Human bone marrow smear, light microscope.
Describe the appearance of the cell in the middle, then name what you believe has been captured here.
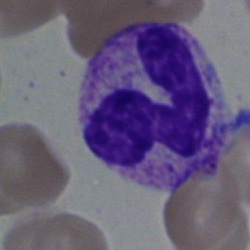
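Its outline is roughly round, I'd say. The chromatin looks dense, dark purple and coarsely clumped, and I can't make out any nucleoli in the nucleus. Nor do I see vacuoles in the cytoplasm. I'd call this a band neutrophil.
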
